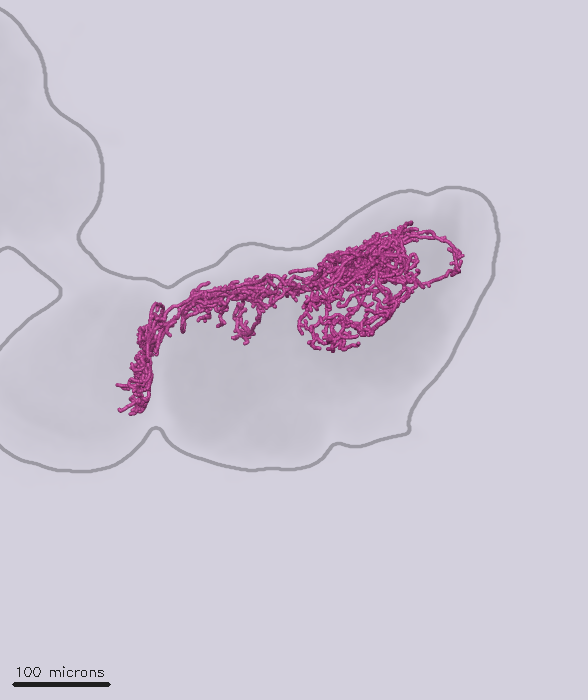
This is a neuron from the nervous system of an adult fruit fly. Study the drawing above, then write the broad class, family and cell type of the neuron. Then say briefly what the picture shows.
Its broad class is visual centrifugal neuron. The family is LoVCLo. The cell type is LoVCLo2. By the scale bar it is about 350 microns wide in this view. In this view it is wider than it is tall.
